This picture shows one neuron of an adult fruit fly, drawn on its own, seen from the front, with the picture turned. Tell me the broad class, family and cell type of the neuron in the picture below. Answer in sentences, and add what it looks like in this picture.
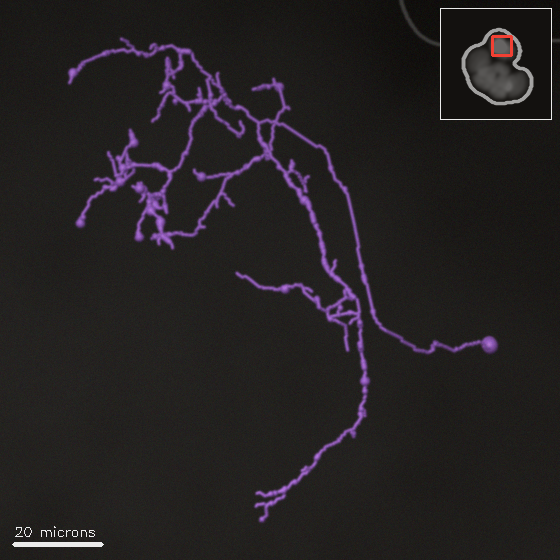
It is a nerve-cord intrinsic neuron. The family is hemilineage 09B. Its cell type is IN09B052_a. By the scale bar it is about 110 microns tall in this view. The picture shows dozens of branch ends.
